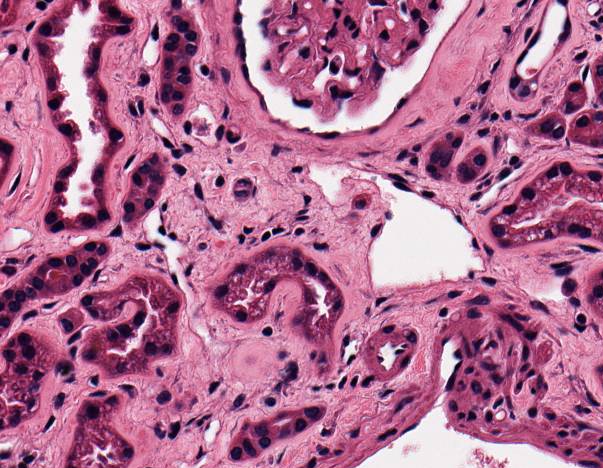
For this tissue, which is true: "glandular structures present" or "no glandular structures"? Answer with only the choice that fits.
Glandular structures present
